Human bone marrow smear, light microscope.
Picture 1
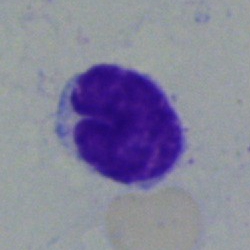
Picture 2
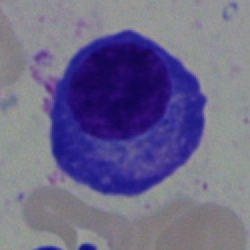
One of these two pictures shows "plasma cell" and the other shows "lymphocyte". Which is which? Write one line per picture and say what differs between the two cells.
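The cell in picture 1 is a lymphocyte. The nucleus fills most of the cell.
The cell in picture 2 is a plasma cell. The cytoplasm is plentiful and stains a deep blue.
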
